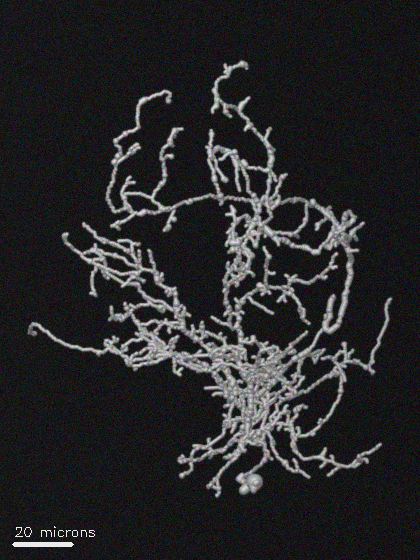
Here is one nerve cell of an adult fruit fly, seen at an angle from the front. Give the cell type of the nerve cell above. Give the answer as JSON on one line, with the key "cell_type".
{"cell_type": "GNG495"}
